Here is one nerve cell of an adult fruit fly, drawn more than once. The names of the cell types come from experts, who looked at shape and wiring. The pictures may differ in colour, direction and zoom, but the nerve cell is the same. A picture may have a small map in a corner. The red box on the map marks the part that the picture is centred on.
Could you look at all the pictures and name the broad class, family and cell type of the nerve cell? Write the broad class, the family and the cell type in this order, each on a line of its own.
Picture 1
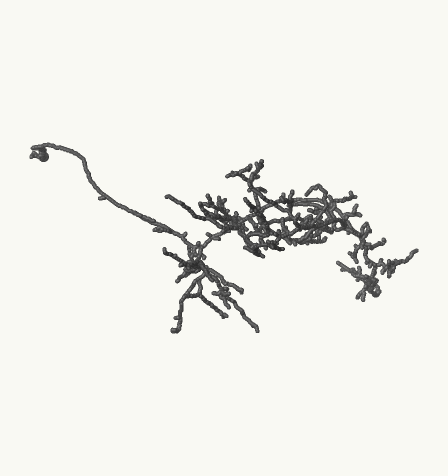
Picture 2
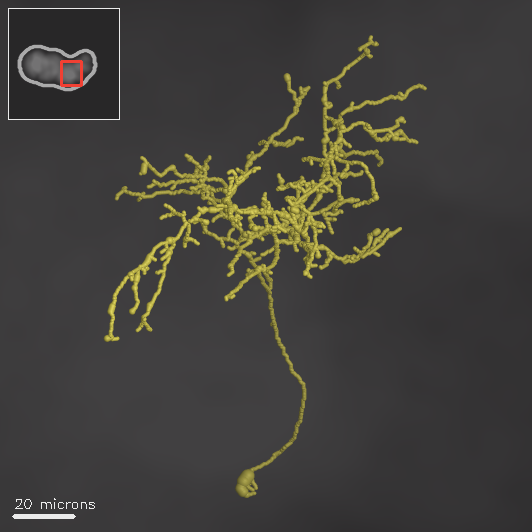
nerve-cord intrinsic neuron
hemilineage 06B
IN06B058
